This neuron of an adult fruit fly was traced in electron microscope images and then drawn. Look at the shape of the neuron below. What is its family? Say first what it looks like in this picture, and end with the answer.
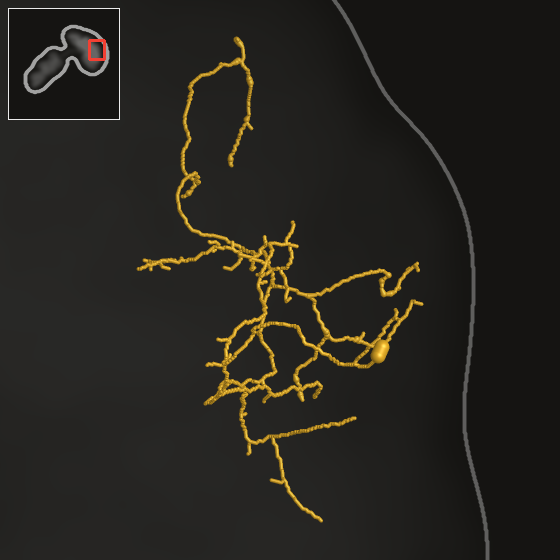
It lies in the brain. The picture shows dozens of branch ends. Its broad class is central-brain intrinsic neuron. The family is hemilineage CREl1.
